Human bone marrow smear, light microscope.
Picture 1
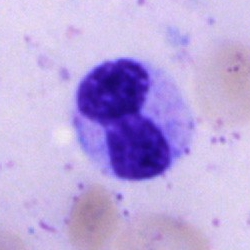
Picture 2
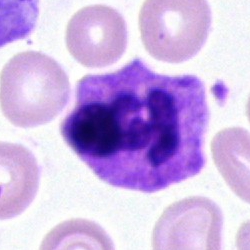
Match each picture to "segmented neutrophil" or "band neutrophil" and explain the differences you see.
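Picture 1 shows a band neutrophil, picture 2 a segmented neutrophil.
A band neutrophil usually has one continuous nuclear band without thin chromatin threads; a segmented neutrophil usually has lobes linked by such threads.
Picture 2's nucleus is irregularly folded into several lobe-like parts, with no visible nucleoli. Outlines differ: smooth and round to slightly oval in picture 1, irregular and angular with several blunt corners in picture 2. Picture 1 has dense, dark purple chromatin and pale lilac-blue cytoplasm, showing most at upper right and lower left, without clear vacuoles. Picture 2 shows only fine, faint cytoplasmic granularity.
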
